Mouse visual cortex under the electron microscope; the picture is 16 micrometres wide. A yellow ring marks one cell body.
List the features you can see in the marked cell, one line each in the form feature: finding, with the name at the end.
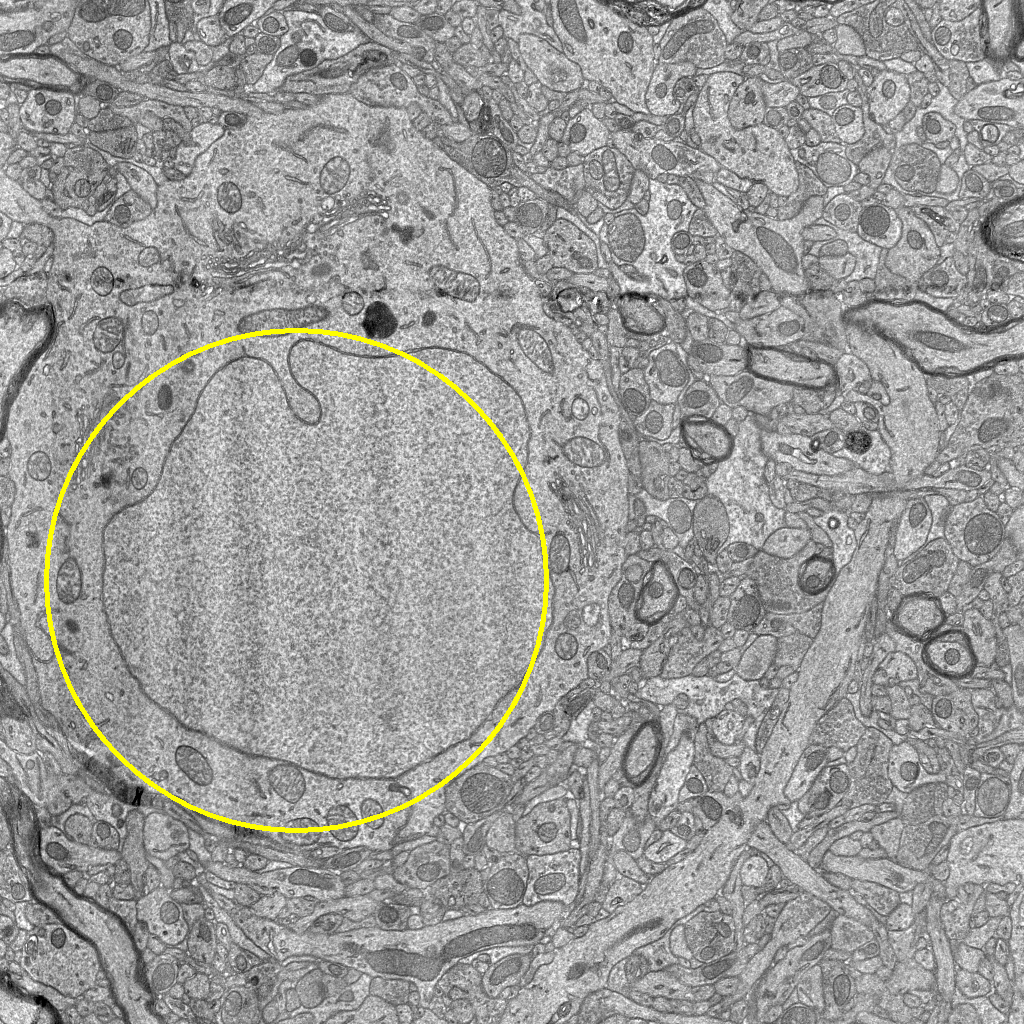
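Nuclear envelope: one deep, narrow, finger-like infolding near the top
Chromatin: pale, finely granular throughout; no dark clumps lining the envelope
Nucleolus: none visible in this plane
Surroundings: neuropil of small profiles; no other cell body touching
Name: excitatory neuron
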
